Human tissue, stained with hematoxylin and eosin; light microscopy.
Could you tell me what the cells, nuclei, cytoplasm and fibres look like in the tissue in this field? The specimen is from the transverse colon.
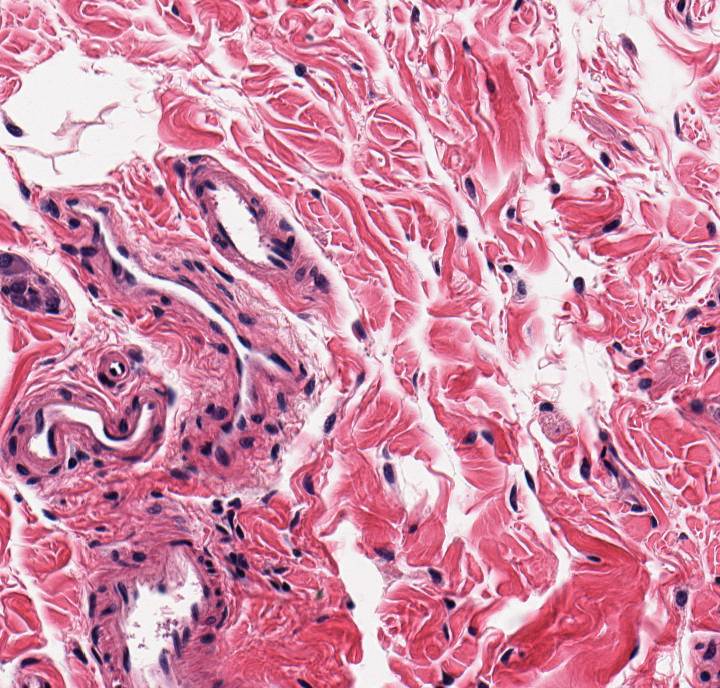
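Collagen: thick pink bundles running in many directions, filling most of the field. Nuclei sparse, small, dark, elongated, lying singly between bundles. Left half: several small blood vessels with open lumens. Tissue around these vessels more cellular and paler than the surrounding collagen.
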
